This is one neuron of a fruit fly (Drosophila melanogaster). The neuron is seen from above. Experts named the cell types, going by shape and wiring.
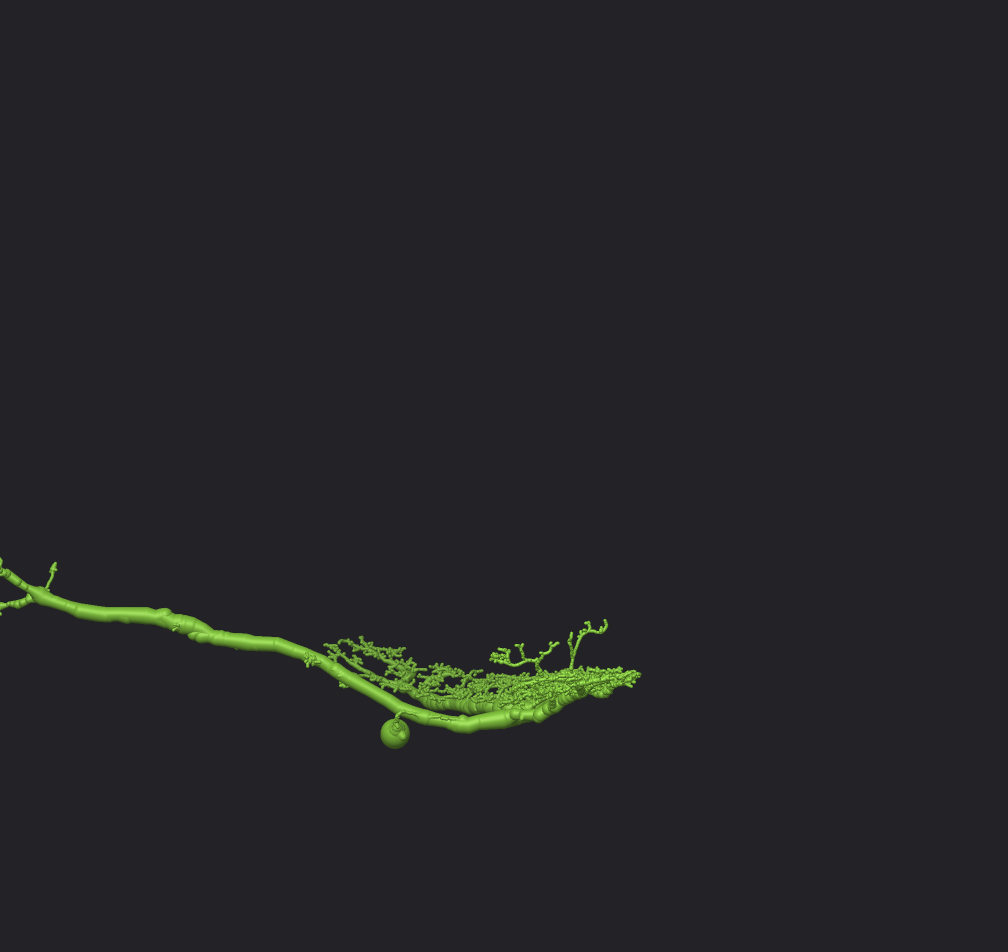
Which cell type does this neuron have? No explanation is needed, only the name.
VS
